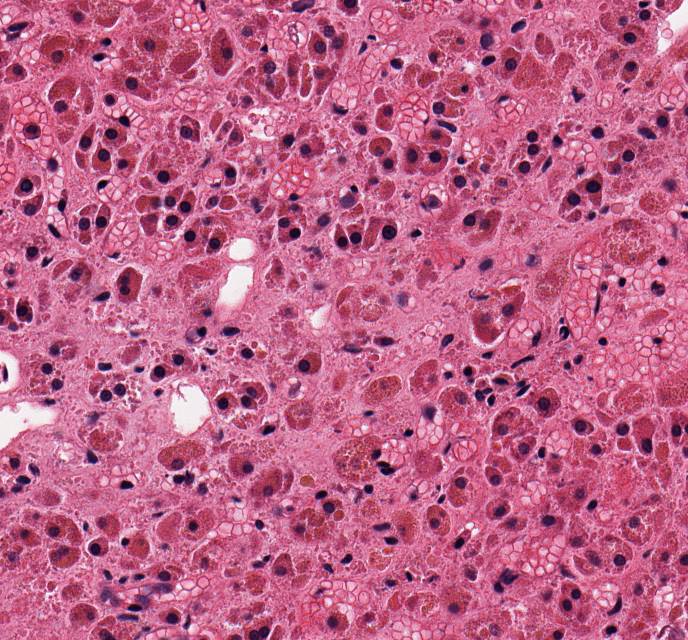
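Adrenal gland: the cells lie in small nests and short cords divided by delicate pink strands across the whole field. Pale cells with finely multivacuolated, bubbly cytoplasm mix with compact cells whose cytoplasm is granular and eosinophilic; many compact cells carry granular golden-brown pigment. Most, I notice, have a single small, round, dark nucleus placed centrally.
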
